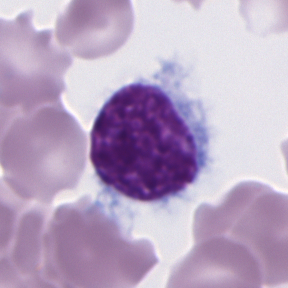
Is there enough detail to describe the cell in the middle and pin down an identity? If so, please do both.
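Fine hair-like cytoplasmic projections make the cell border ragged rather than smooth. The nucleus fills most of the cell and sits toward the left, so more cytoplasm lies on the right. Its chromatin is dark purple, mottled with lighter patches rather than evenly smooth, and the cytoplasm is pale blue. This is a hairy cell.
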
